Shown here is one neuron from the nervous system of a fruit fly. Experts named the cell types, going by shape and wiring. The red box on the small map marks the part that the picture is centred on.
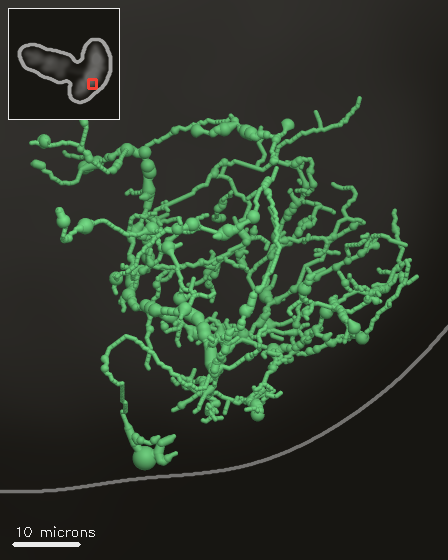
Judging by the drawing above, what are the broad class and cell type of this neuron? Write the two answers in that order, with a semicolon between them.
central-brain intrinsic neuron; CB0926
